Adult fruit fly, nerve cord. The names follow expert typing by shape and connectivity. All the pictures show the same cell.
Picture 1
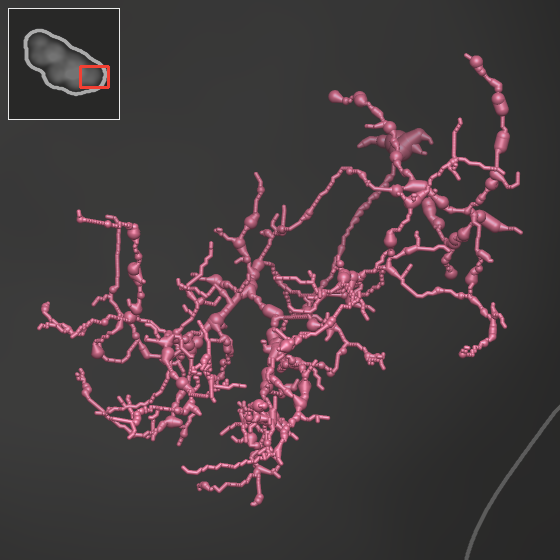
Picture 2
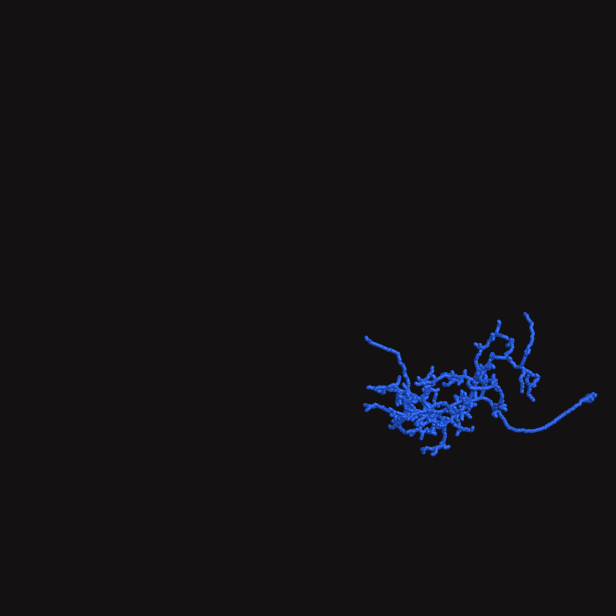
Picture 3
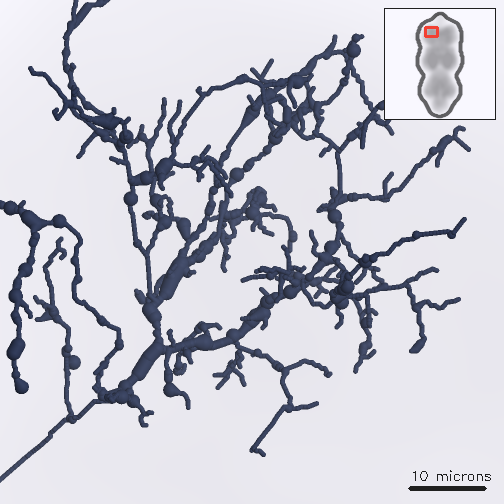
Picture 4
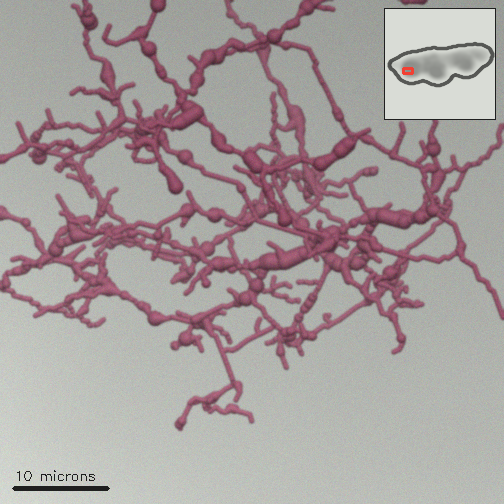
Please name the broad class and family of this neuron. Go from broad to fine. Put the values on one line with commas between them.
nerve-cord intrinsic neuron, hemilineage 20A.22A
